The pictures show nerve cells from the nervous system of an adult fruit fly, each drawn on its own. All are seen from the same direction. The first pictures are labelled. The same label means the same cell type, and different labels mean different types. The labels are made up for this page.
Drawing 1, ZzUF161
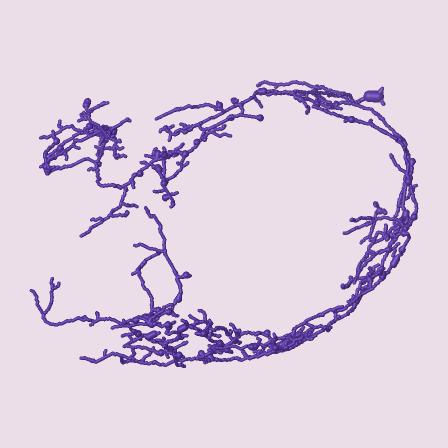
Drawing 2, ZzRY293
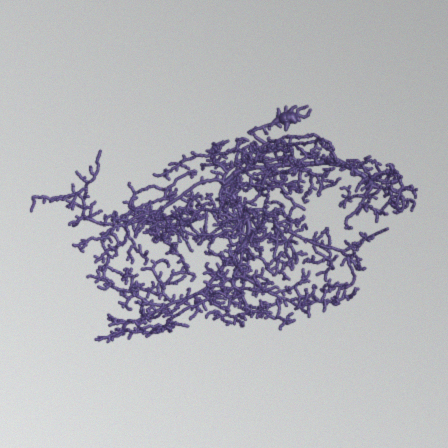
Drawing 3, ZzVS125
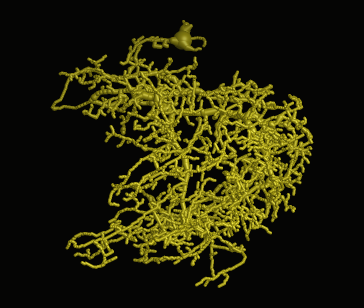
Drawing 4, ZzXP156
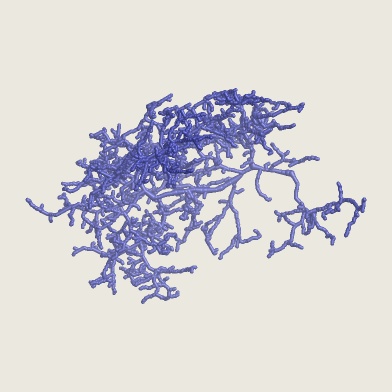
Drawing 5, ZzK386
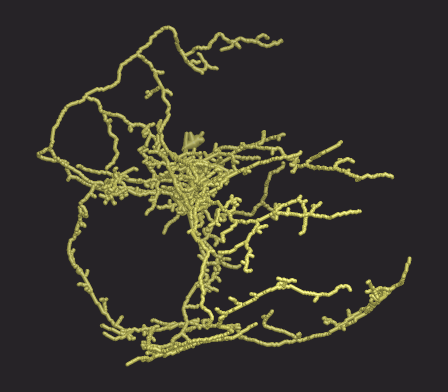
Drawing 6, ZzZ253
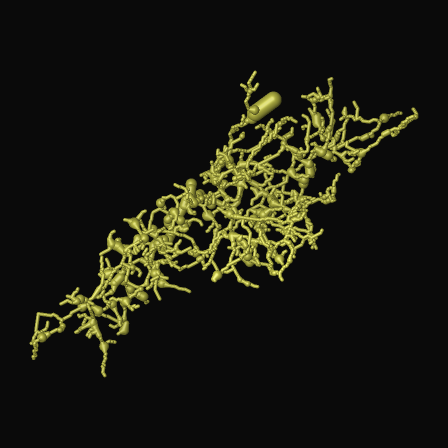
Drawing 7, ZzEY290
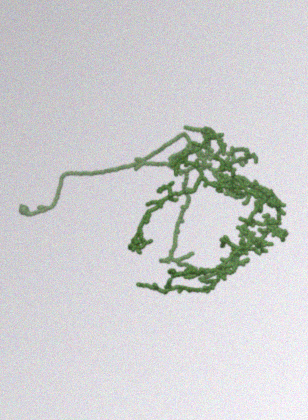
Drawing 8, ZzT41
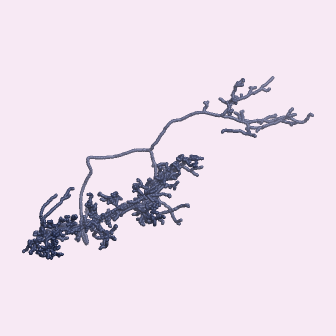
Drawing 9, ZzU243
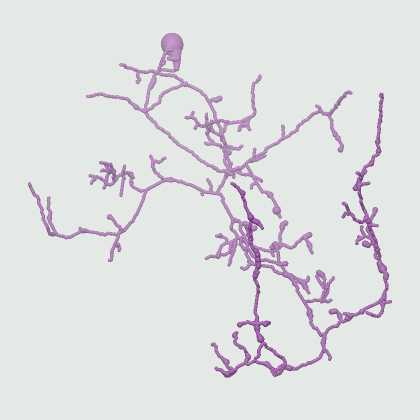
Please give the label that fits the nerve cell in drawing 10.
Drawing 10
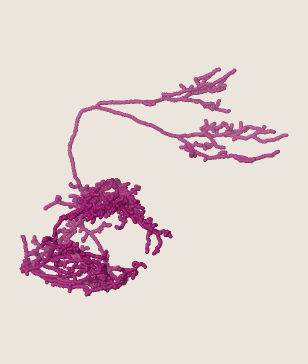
ZzK386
